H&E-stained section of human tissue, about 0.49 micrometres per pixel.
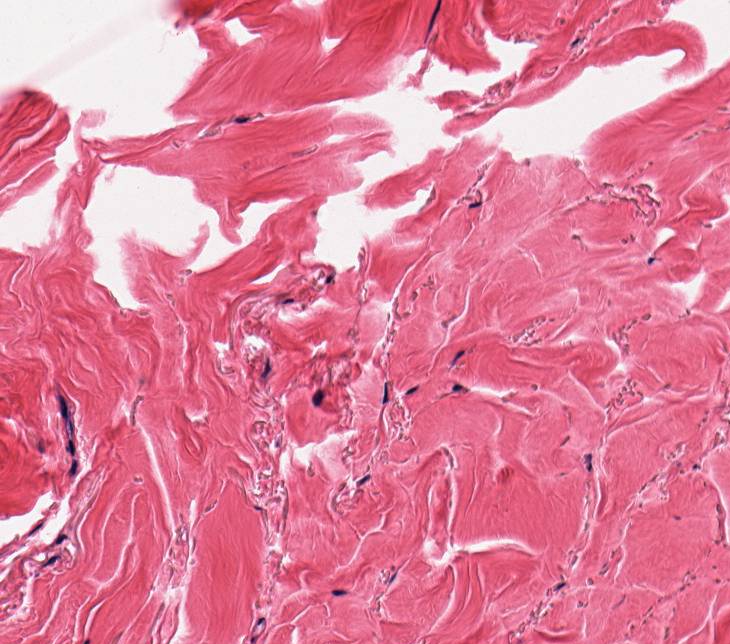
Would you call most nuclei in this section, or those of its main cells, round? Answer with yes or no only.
No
